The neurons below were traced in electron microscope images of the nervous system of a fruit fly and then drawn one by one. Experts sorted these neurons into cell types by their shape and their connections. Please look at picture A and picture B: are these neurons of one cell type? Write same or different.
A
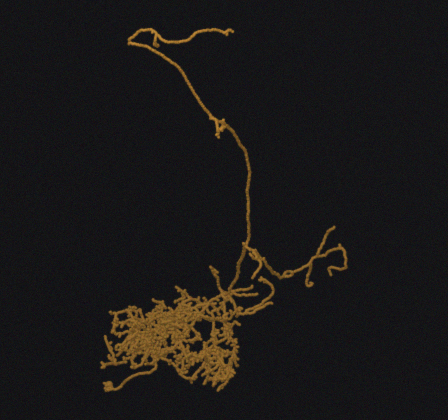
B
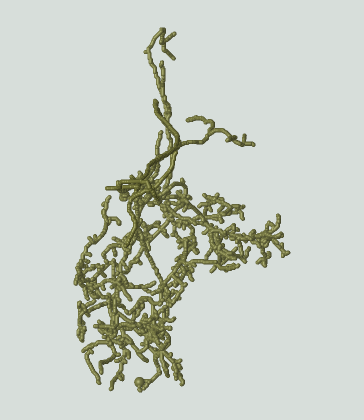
same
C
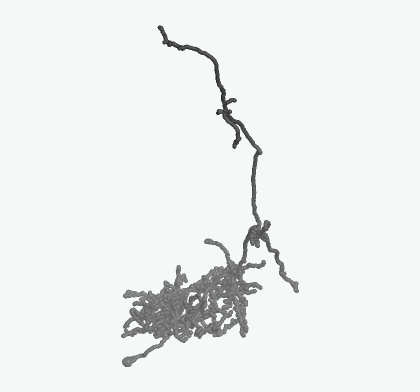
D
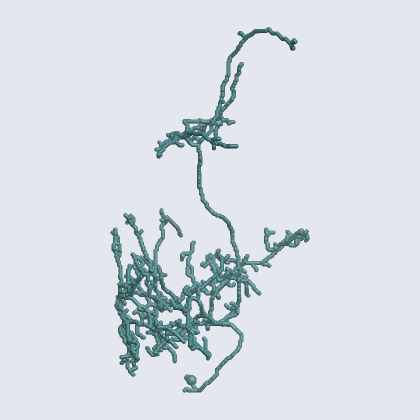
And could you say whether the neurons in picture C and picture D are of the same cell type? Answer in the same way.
different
